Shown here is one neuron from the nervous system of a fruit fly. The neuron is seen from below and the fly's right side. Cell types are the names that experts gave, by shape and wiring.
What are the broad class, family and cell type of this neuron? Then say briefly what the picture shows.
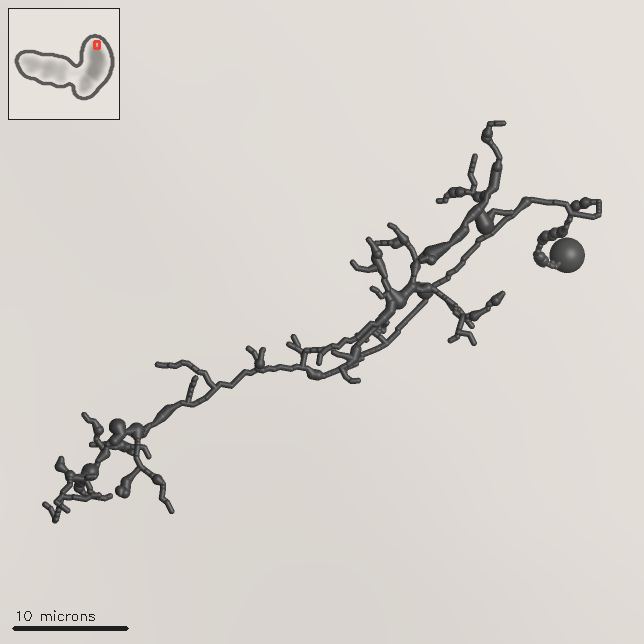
This is an optic-lobe intrinsic neuron. The family is Mi. Its cell type is Mi2. It lies in the brain. The cell body is on the right of the picture. From left to right in the picture it spans about 50 microns.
